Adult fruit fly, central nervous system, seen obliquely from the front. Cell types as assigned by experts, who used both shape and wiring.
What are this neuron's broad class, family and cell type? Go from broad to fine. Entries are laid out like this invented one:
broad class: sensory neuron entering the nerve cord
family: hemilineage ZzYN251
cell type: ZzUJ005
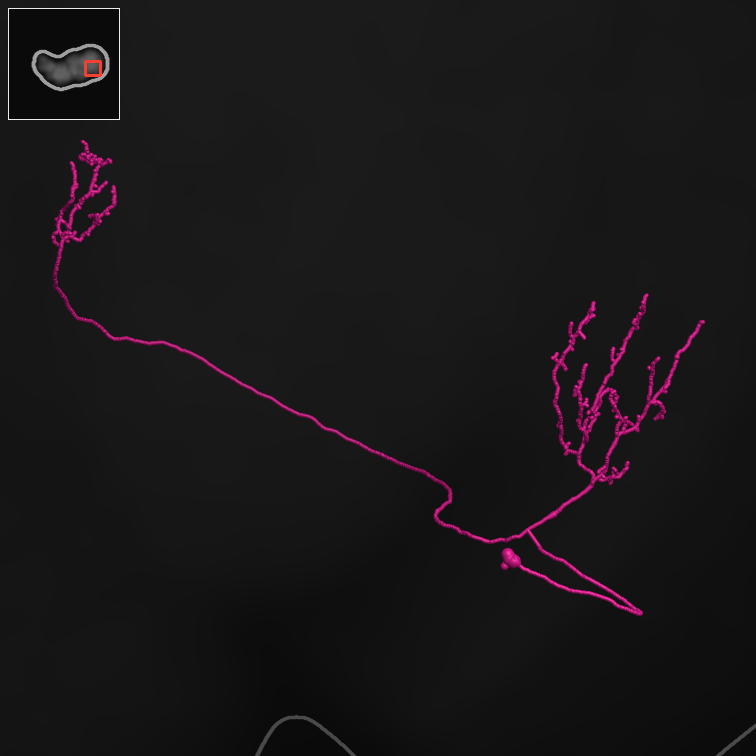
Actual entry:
broad class: optic-lobe intrinsic neuron
family: Tm
cell type: Tm33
